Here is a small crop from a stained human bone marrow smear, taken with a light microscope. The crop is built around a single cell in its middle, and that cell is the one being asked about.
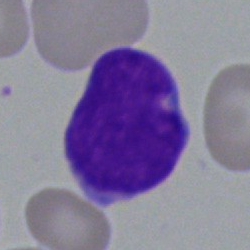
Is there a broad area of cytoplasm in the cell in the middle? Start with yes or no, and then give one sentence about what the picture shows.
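No. The nucleus fills almost the whole cell.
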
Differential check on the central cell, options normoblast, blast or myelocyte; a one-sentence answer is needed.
The cell at the centre of the field is a blast.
